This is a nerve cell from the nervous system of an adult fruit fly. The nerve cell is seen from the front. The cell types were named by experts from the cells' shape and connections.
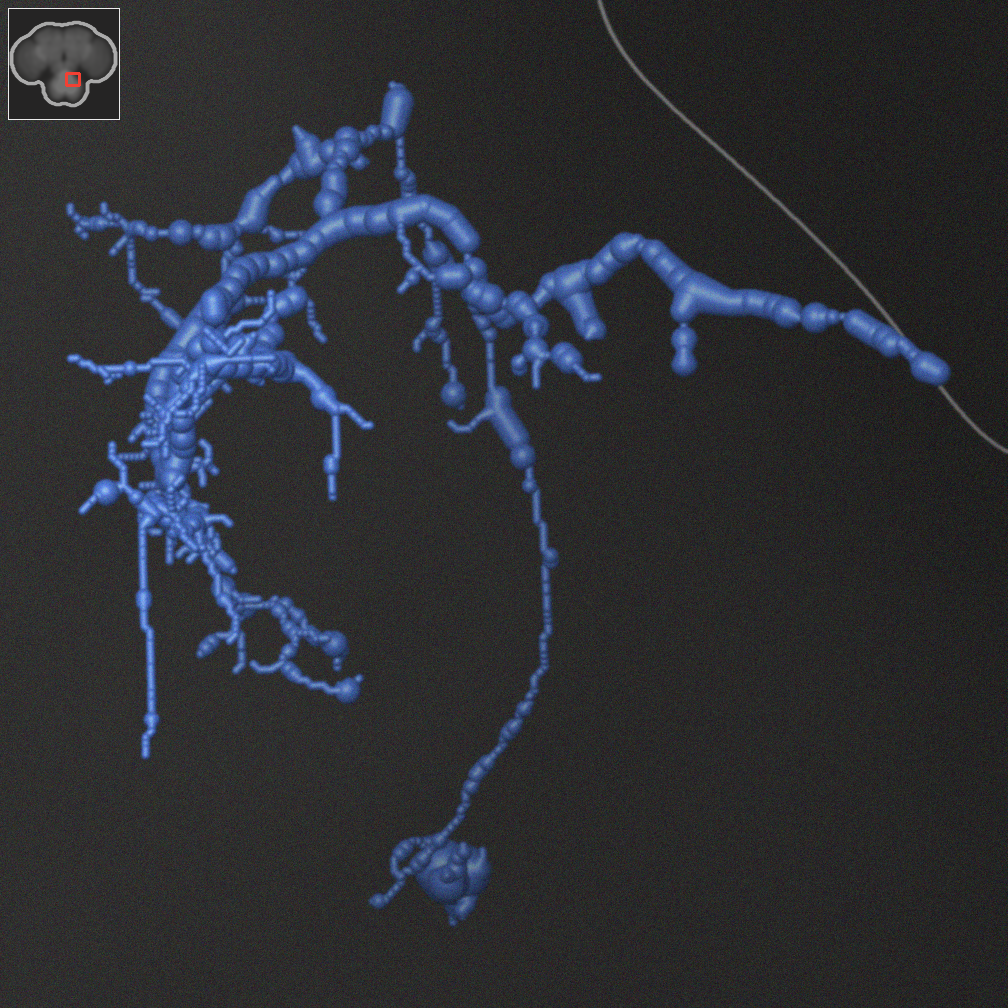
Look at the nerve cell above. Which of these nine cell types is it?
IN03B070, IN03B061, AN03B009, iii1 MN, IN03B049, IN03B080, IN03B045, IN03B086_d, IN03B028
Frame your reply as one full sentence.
The cell type to which this neuron belongs is IN03B061.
